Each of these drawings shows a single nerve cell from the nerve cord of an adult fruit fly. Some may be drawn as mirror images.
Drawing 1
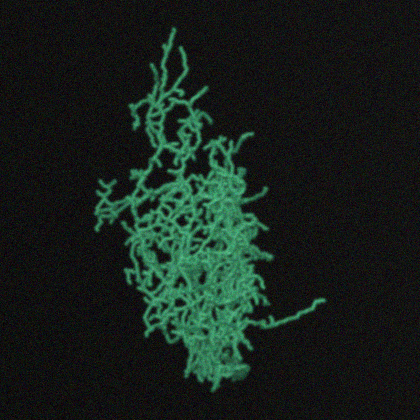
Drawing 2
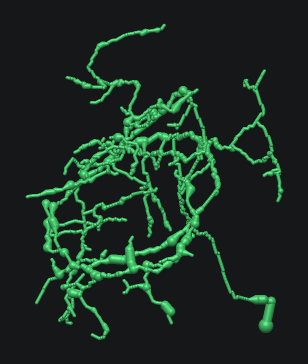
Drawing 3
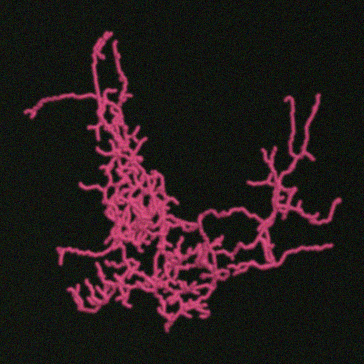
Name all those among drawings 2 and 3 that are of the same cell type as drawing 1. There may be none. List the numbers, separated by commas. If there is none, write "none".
3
